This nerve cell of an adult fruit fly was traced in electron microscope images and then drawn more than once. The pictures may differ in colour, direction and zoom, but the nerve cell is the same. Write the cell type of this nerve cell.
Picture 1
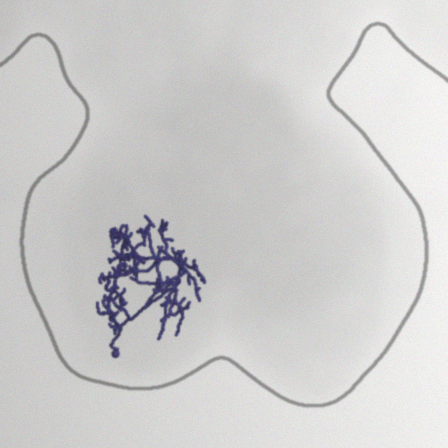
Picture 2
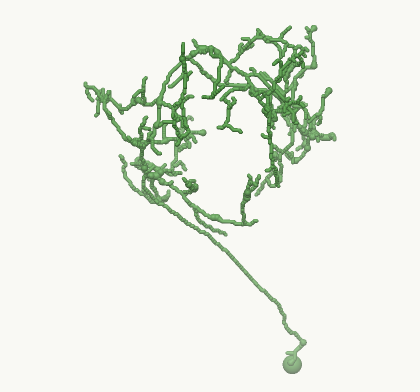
IN21A075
